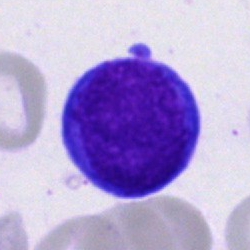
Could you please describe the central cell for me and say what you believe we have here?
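A smooth, round outline encloses the cell, with a single small rounded bleb projecting from its top edge. The chromatin is finely granular and evenly spread, without coarse clumps. A thin rim of deep blue cytoplasm surrounds the nucleus. This is a blast.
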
